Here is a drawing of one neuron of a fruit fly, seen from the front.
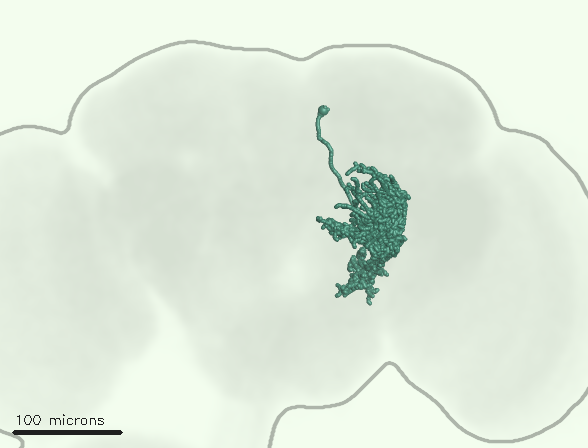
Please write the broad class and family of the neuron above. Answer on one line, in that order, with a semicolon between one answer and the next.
central-brain intrinsic neuron; hemilineage SMPpm1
